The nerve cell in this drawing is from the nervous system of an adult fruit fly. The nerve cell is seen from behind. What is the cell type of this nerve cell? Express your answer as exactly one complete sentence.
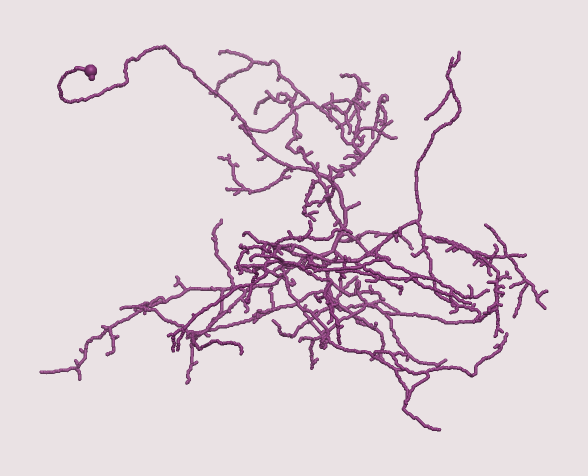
This nerve cell is an instance of the cell type pC1_9a.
